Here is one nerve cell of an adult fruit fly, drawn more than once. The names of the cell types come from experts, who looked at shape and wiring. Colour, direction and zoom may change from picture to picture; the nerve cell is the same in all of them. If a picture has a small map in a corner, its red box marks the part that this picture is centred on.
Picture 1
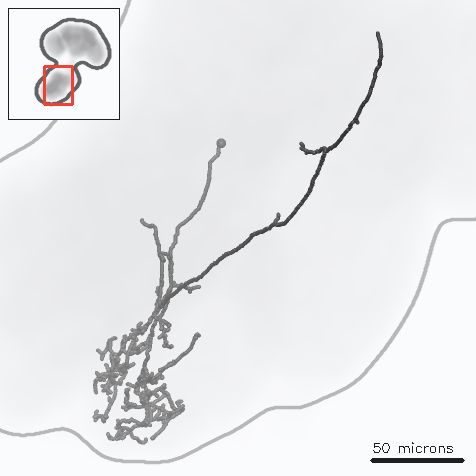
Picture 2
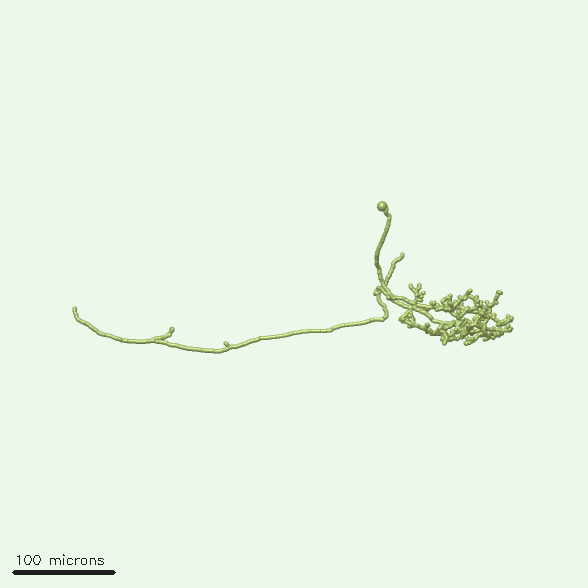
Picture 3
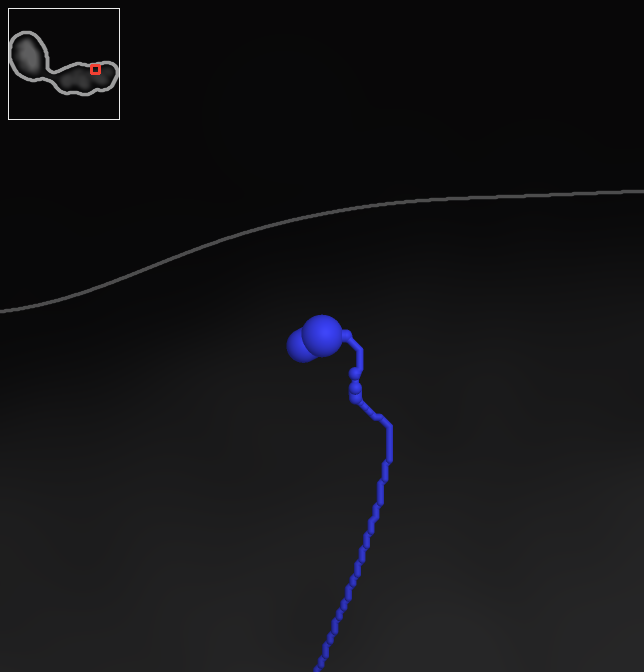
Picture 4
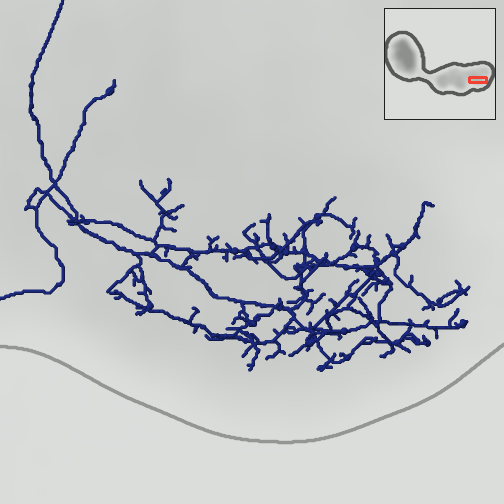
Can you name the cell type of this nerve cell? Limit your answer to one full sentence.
For this nerve cell, the cell type is IN23B068.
